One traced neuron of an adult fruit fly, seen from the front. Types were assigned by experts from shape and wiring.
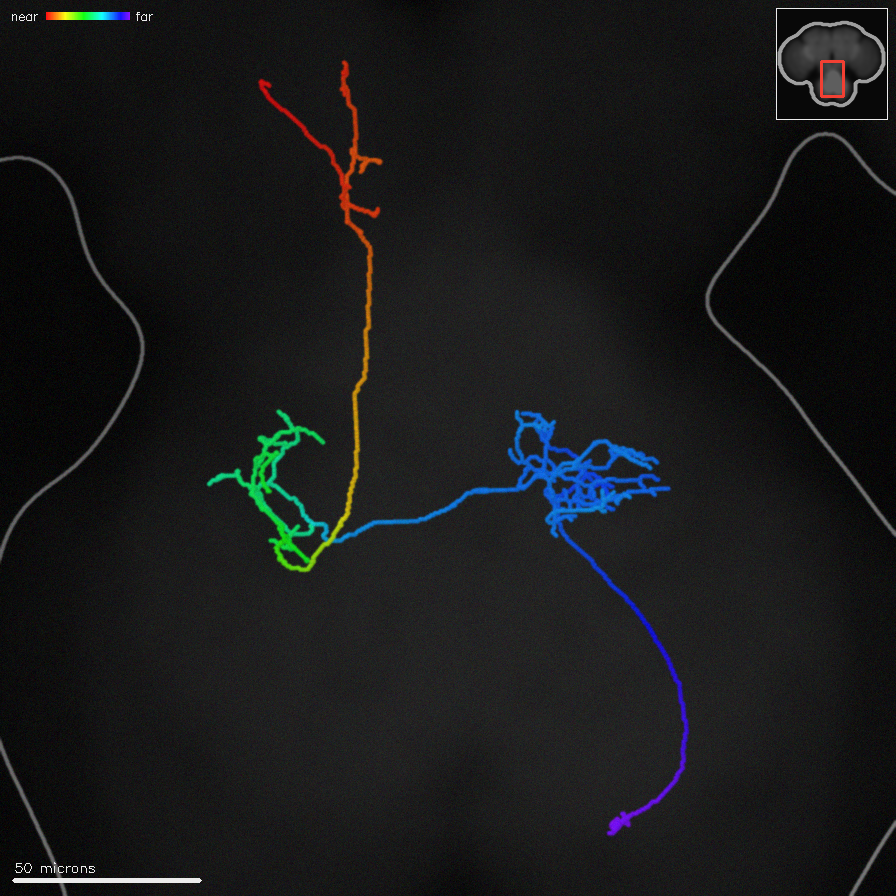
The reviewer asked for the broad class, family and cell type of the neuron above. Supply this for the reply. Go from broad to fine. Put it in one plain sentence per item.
An ascending neuron of hemilineage 07B, type AN07B085.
